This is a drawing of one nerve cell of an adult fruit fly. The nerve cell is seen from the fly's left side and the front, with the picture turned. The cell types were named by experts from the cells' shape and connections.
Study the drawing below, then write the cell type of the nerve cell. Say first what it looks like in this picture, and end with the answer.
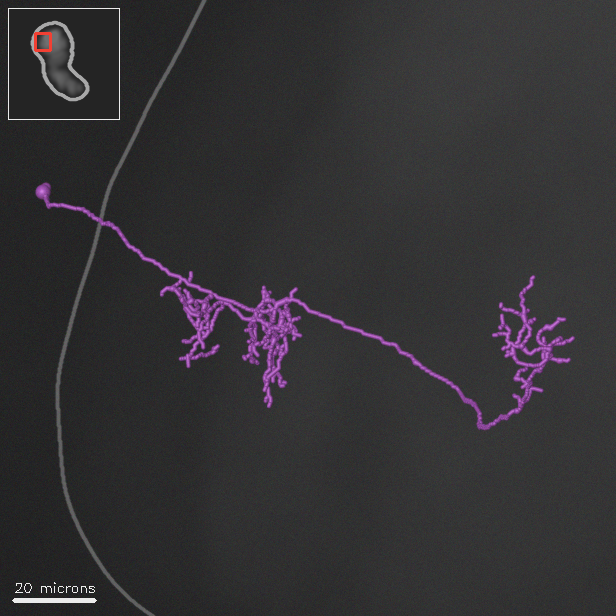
By the scale bar it is about 130 microns wide in this view. Dozens of branch ends can be seen. This is an optic-lobe intrinsic neuron. The cell type is Tm38.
